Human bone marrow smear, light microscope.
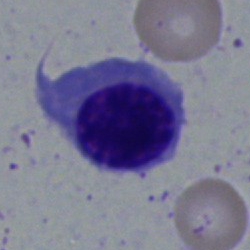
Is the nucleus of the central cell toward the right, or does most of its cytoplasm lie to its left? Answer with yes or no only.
Yes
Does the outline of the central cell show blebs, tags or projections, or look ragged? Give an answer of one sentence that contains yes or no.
Yes, the edge of this particular cell is rough.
